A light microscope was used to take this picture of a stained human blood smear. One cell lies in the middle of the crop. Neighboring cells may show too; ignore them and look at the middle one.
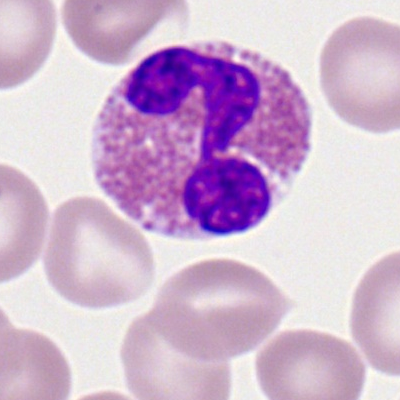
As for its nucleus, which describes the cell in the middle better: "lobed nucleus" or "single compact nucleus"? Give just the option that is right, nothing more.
Lobed nucleus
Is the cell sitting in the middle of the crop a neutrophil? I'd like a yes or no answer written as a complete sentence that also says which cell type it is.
No, rather than being a neutrophil, the central cell is an eosinophil.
